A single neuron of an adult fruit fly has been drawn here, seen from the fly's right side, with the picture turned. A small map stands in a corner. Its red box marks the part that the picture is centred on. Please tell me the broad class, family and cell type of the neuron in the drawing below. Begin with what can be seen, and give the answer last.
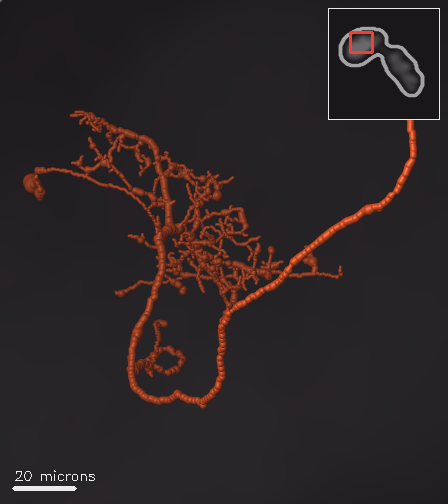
By the scale bar it is about 130 microns wide in this view. The picture shows dozens of branch ends. It is a central-brain intrinsic neuron. The family is hemilineage ALl1_ventral. The cell type is AMMC034_a.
